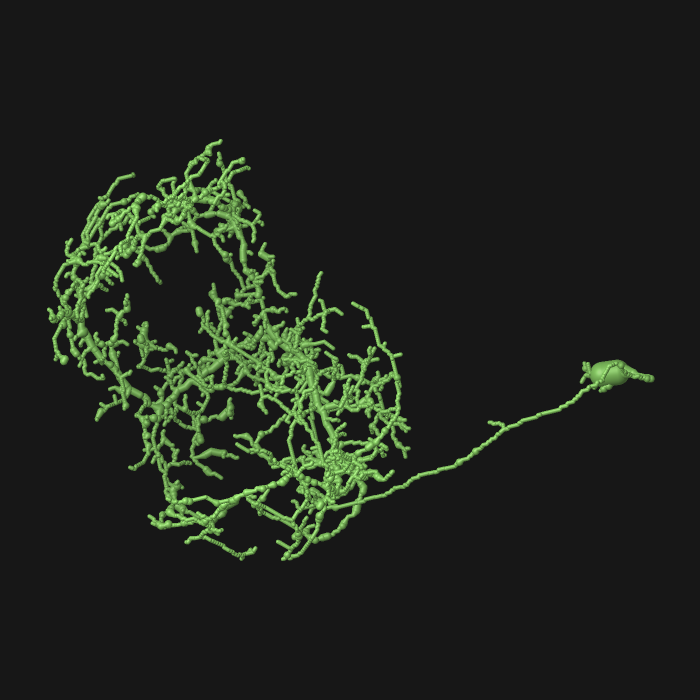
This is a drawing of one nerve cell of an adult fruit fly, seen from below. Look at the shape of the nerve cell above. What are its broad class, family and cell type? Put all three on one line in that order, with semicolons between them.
nerve-cord intrinsic neuron; hemilineage 01A; IN01A015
